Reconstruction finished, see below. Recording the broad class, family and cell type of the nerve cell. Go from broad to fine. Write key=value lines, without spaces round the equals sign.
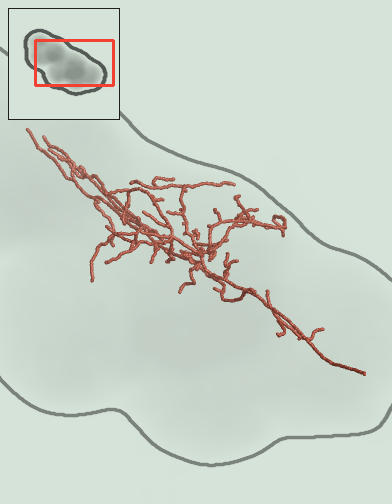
broad_class=descending neuron
family=DNg
cell_type=DNg27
